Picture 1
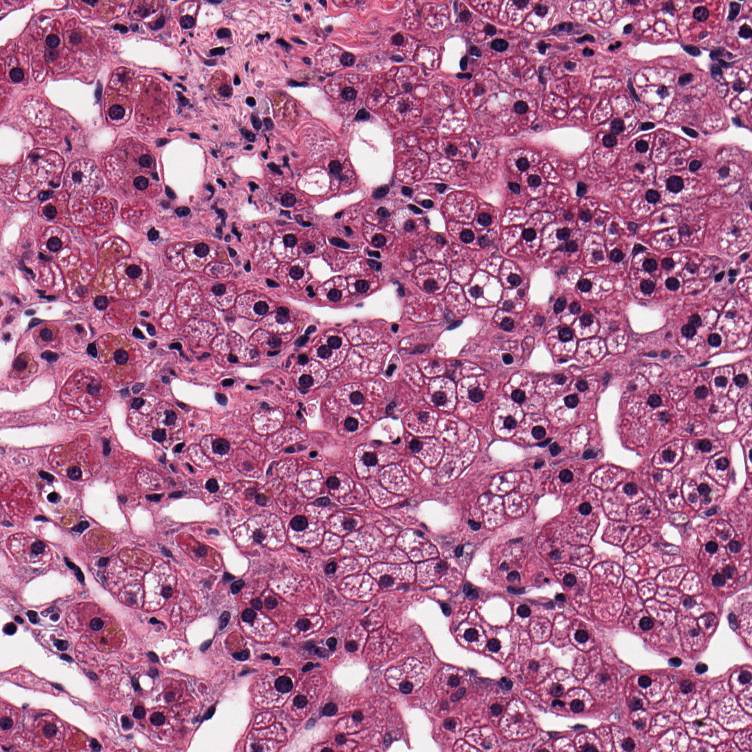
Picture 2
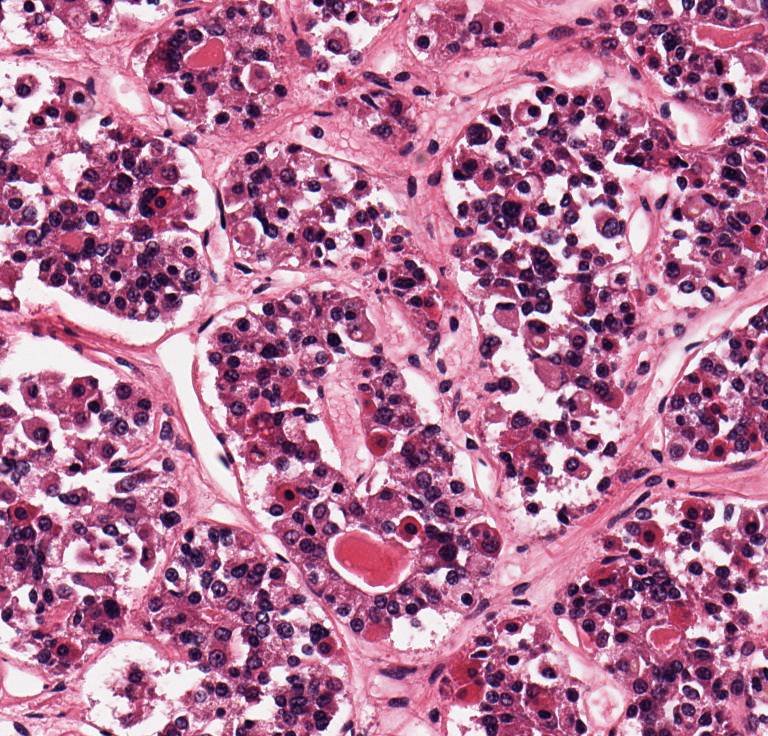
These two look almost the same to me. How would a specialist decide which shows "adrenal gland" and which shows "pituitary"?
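So: the adrenal gland is in picture 1, and the pituitary is in picture 2. In picture 1, large polygonal cells form cords and nests across the whole field, with narrow slit-like spaces between them. Most cells in the centre and right have pale, finely vacuolated, foamy cytoplasm, but along the left side the cytoplasm is denser and pinker. Their borders show as sharp, thin pink lines.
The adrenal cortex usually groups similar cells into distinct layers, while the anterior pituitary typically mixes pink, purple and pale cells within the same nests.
Picture 2 is different: throughout, its cells sit in rounded nests divided by thin pink septa. Within a single nest, cells with bright red cytoplasm lie scattered among paler, less stained ones. The nest cells have small, round, dark nuclei. And near the lower centre, a smooth, homogeneous deep pink globule sits inside one nest.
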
